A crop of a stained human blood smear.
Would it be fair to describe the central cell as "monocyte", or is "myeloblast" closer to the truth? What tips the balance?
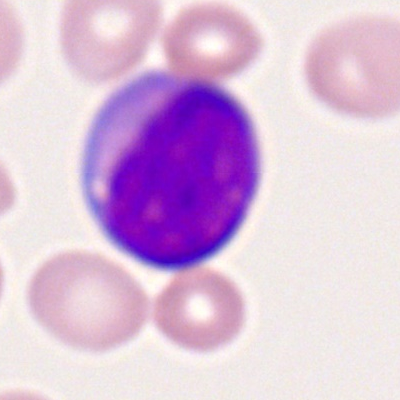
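It's a myeloblast. What settles it is the cytoplasm: just a narrow crescent along the left side, with the nucleus filling most of the cell and sitting toward the right.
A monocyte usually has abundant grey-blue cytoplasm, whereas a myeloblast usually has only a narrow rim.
Otherwise the outline is smooth and oval, and the chromatin stains deep purple.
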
